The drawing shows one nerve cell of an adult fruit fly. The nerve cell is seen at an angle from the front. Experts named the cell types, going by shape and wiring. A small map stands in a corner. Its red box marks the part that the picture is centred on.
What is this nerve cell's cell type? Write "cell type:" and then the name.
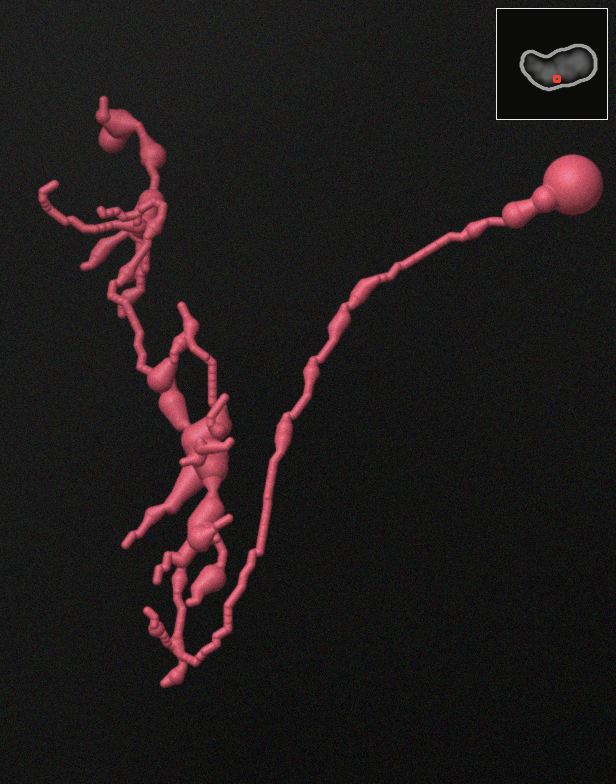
cell type: Mi4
